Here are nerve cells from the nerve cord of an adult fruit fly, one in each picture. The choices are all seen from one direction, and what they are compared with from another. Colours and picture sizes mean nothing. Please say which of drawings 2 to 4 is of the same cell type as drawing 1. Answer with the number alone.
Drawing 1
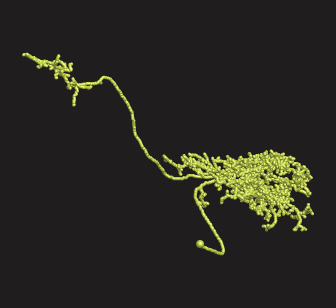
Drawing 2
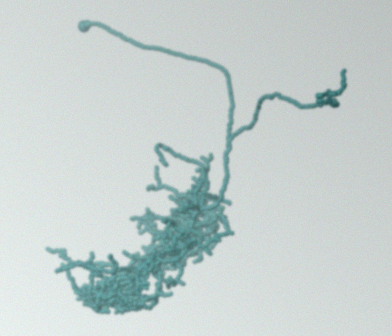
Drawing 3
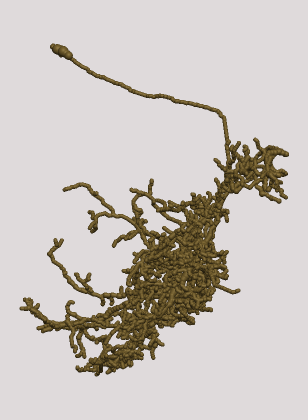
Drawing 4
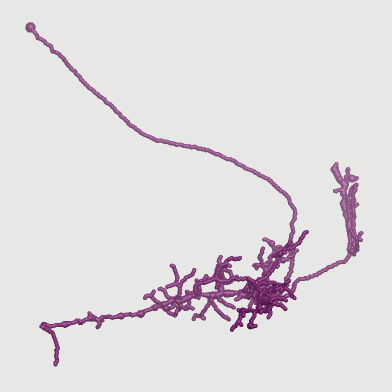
3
